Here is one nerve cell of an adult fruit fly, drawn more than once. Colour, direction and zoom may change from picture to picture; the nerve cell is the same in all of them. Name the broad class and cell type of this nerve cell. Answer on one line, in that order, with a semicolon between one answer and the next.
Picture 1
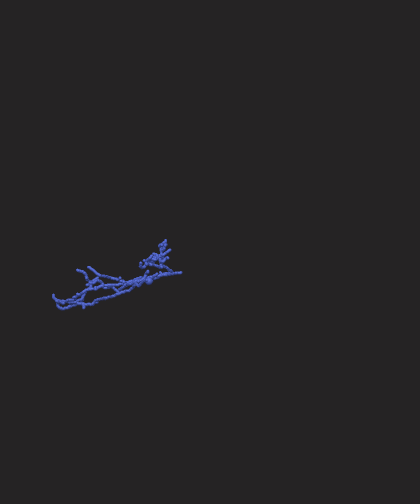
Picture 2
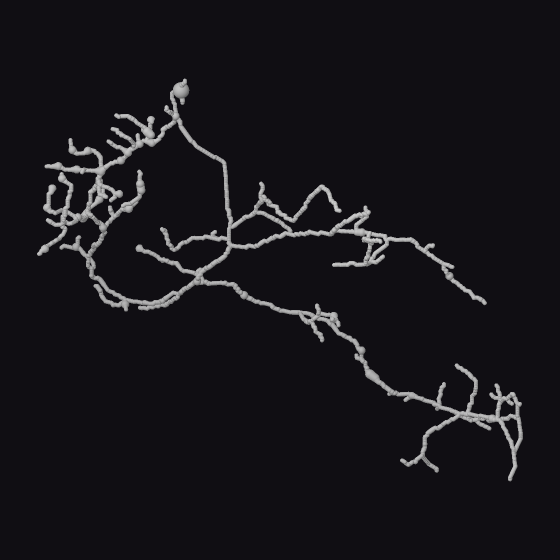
central-brain intrinsic neuron; CB3050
